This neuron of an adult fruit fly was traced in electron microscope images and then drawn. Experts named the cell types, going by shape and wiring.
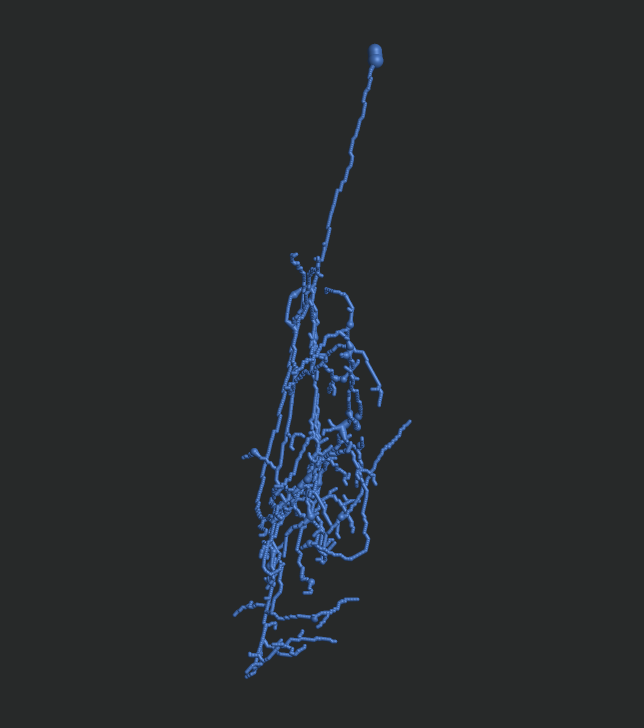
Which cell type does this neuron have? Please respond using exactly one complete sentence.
The cell type designation of this neuron is IN05B090.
